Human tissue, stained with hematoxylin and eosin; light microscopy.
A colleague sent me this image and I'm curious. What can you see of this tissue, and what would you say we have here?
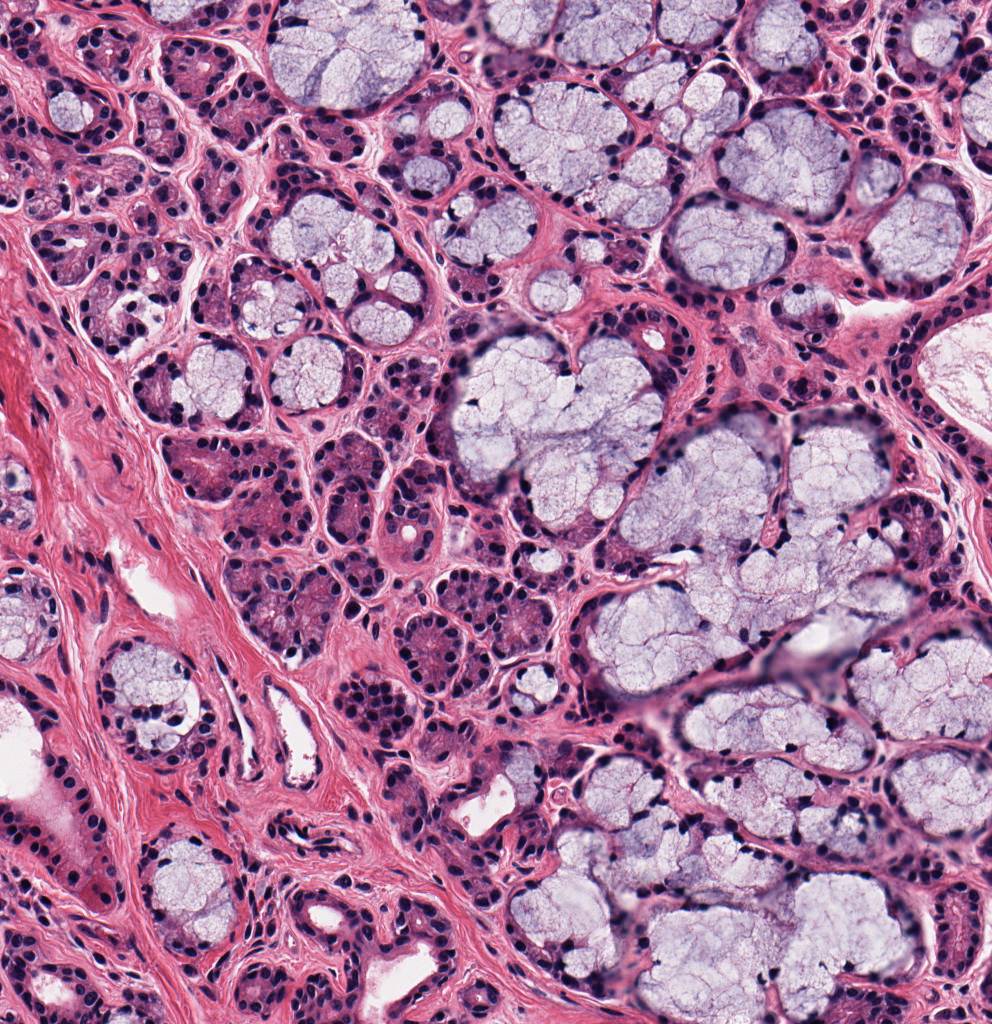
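Notice two kinds of acini. Pale mucous acini fill most of the right half: frothy, pale bluish-grey cytoplasm, nuclei flattened against the acinar base. Darker serous acini cluster centre and left, with purple granular cytoplasm and round nuclei near the cell base. Thin pink connective tissue strands separate small acinar groups. This is minor salivary gland.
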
